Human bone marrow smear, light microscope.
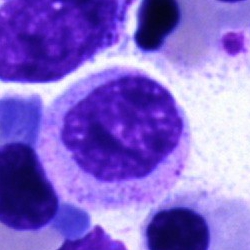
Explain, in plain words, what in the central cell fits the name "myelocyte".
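Round, smooth-edged outline. Nucleus fills most of the cell; moderate rim of cytoplasm around it. Cytoplasm pale pinkish-lilac, with fine pink-purple granules scattered through it. All of this fits a myelocyte.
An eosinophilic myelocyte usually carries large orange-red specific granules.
Granules here are fine and pink-purple, not large and orange-red, so that pattern does not go with this cell.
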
